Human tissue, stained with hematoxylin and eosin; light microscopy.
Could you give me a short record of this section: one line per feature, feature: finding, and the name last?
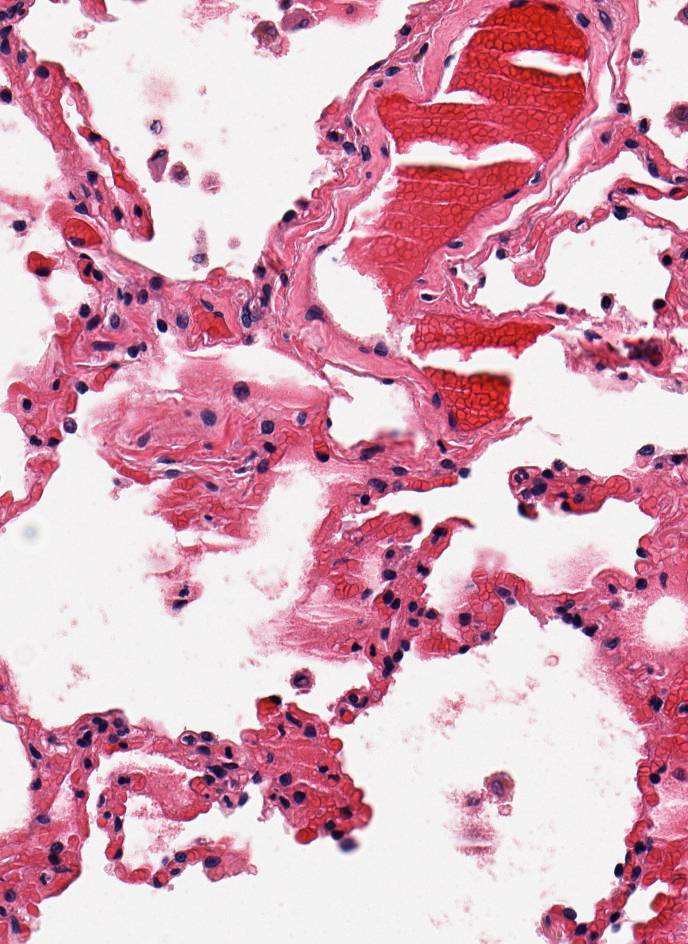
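Septa: thin, branching, pink, forming an open lacy network
Spaces: large and empty, across the whole field
Vessel: large, upper right, packed with red blood cells
Vessel wall: pink fibrous tissue, elongated nuclei running along its length
Free cells: a few single rounded ones, detached from the septa, lying in the spaces
Name: lung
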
